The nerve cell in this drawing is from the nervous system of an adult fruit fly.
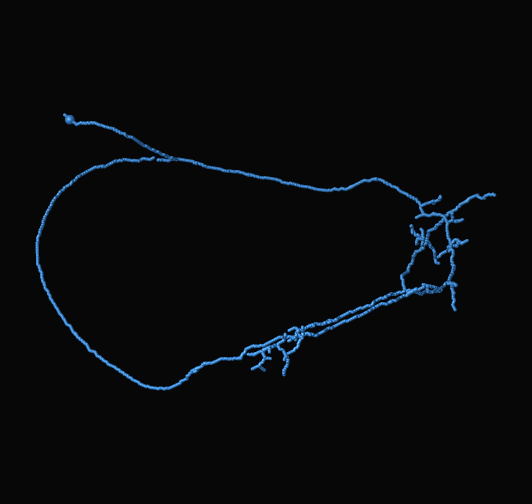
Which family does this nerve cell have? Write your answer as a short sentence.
The family is hemilineage SLPa&l1_lateral.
